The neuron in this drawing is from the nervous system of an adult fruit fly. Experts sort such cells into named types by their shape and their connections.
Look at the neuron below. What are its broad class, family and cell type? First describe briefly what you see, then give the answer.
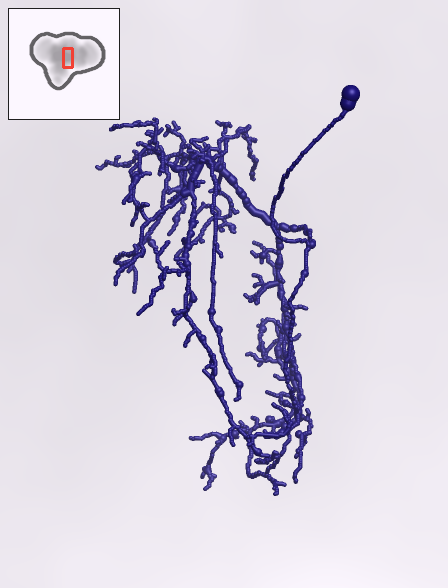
The cell body can be seen at the upper right of the picture. The picture shows dozens of branch ends. It is a nerve-cord intrinsic neuron. Its family is hemilineage 16B. The cell type is IN16B052.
